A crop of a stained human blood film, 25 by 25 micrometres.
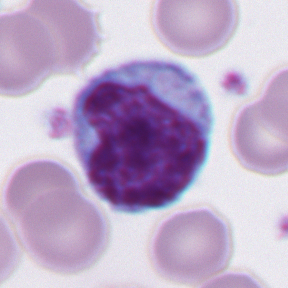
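typical lymphocyte, central cell, peripheral blood smear. Nucleus notched on left side. Chromatin coarsely clumped, lighter gaps between dark patches. No distinct cytoplasmic granules. Small purple fragment just off left cell edge.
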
